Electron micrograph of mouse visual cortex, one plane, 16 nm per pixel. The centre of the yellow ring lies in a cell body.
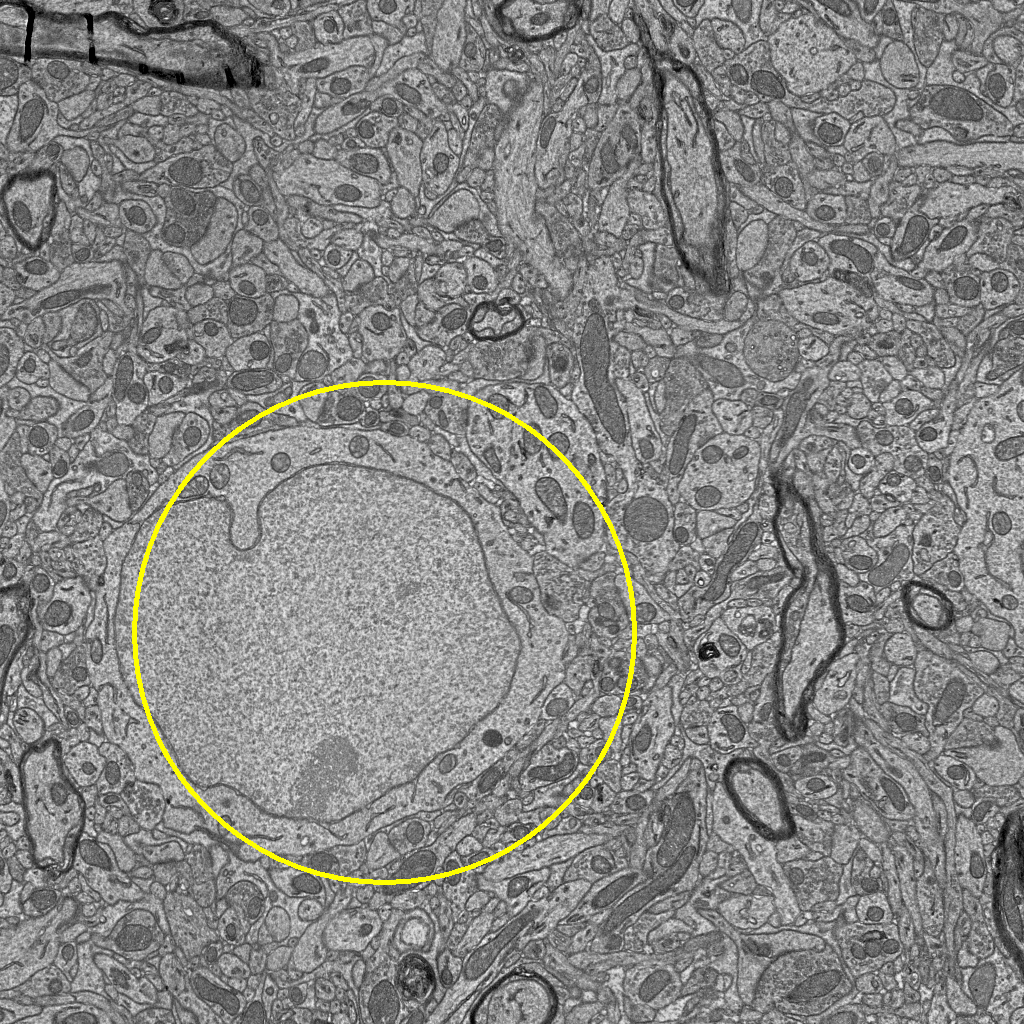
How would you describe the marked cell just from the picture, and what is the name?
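The nucleus is large and roughly round, and it lies wholly within the picture. Its envelope has one deep, narrow infolding at the upper left. The cytoplasm shows no stacked rough endoplasmic reticulum, but one small, round dense body sits to the lower right of the nucleus. The marked cell is an excitatory neuron.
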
